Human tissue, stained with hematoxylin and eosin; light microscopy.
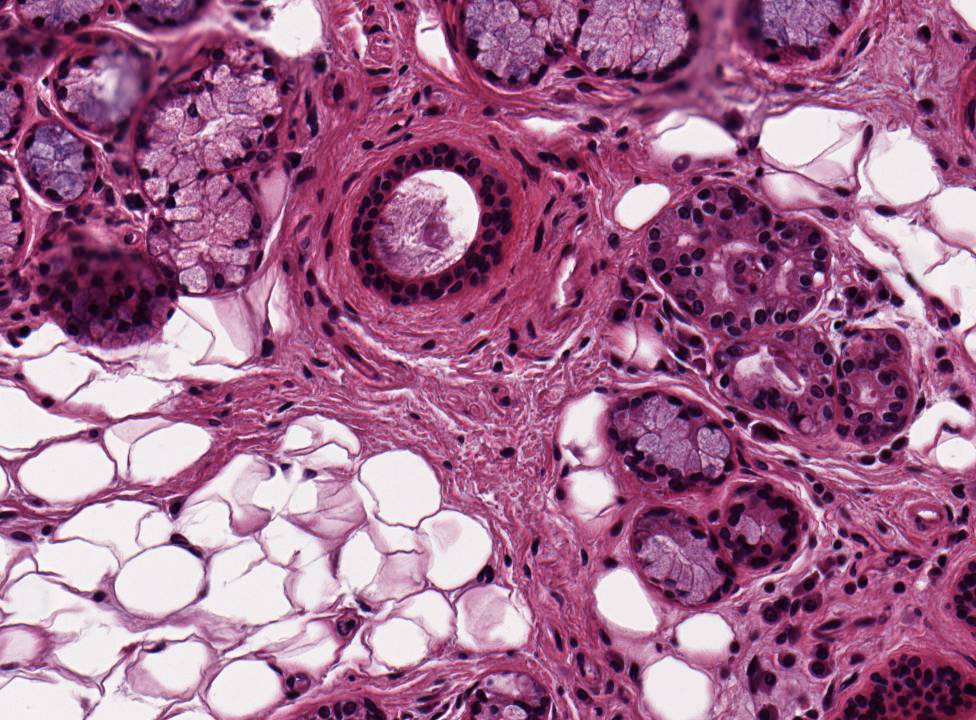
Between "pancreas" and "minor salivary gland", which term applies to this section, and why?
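This is minor salivary gland, not pancreas. The deciding point is the many acini with pale, frothy bluish-purple cytoplasm and nuclei pressed flat against the base.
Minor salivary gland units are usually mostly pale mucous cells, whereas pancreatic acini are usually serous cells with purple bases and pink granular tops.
Acini fill the upper left and right, with fat in the lower left. On the right, some units show round nuclei and pink cytoplasm around small lumens.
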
